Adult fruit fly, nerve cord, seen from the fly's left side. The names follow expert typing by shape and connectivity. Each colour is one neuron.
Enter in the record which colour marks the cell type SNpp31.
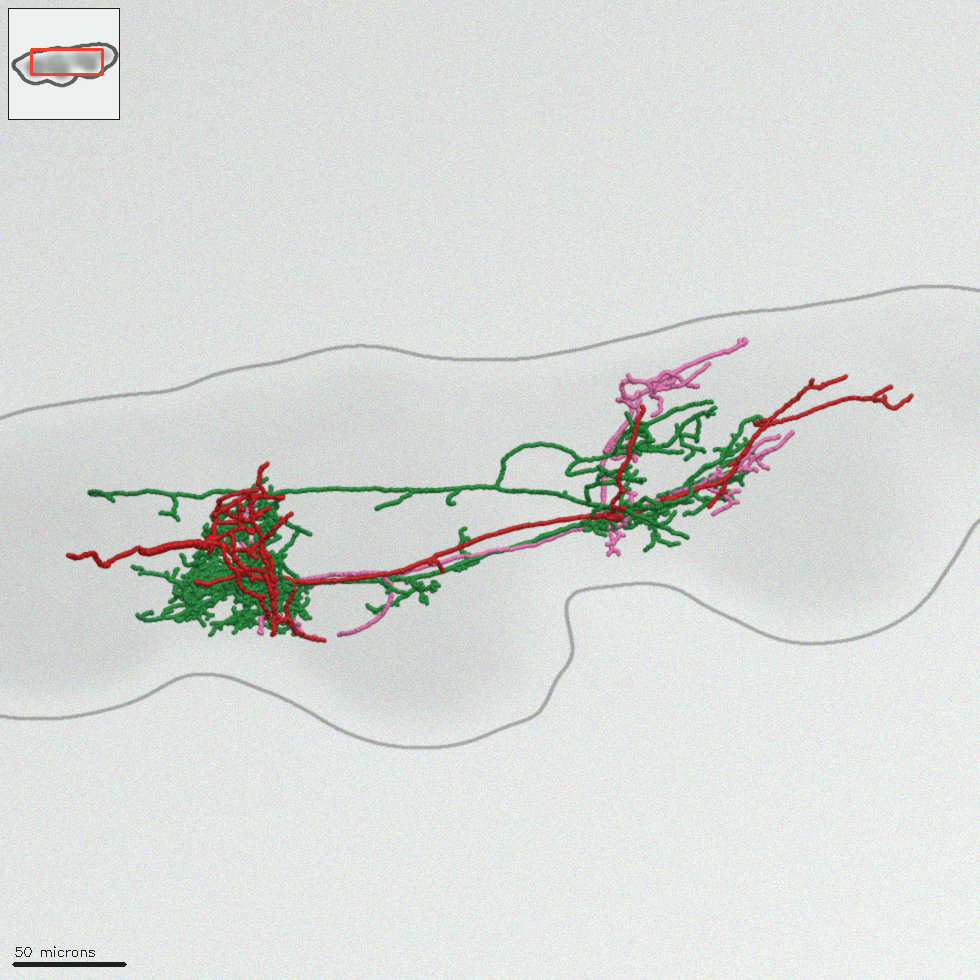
red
